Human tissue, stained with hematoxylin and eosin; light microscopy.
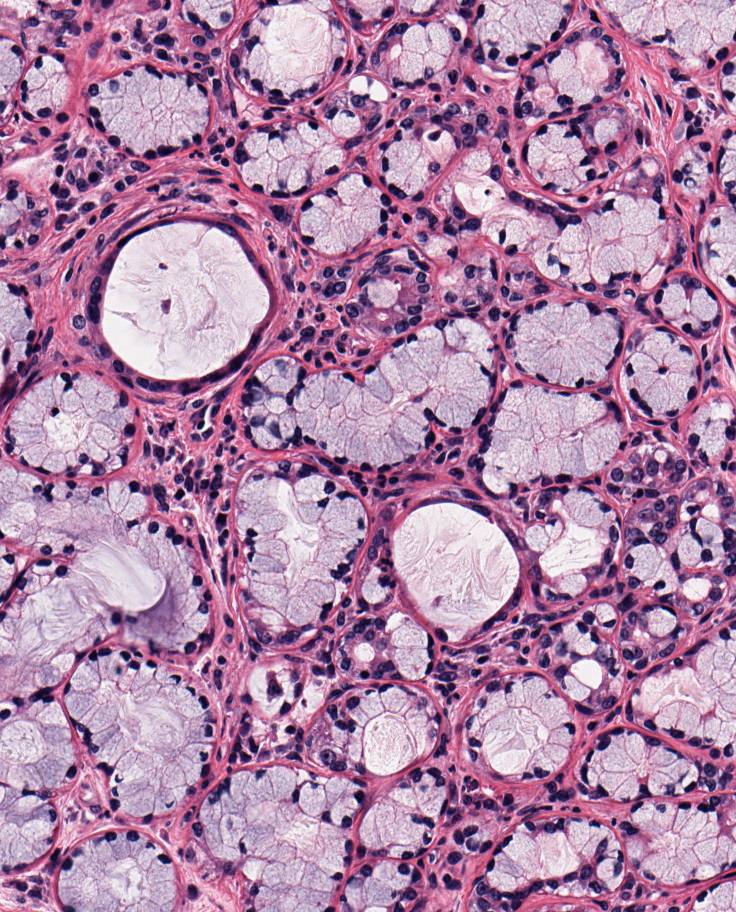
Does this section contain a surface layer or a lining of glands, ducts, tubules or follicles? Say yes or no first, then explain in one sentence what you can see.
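Yes. The large dilated lumens are lined by a thin layer of flattened cells.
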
